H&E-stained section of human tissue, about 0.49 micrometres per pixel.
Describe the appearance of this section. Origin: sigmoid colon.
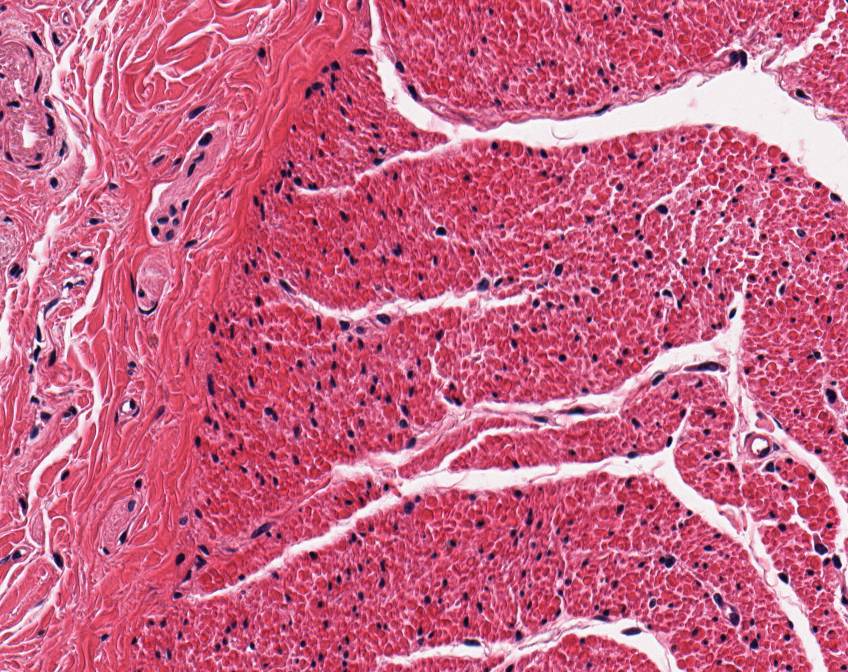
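Muscle bundles fill the right and centre; a band of dense connective tissue borders the left edge. Cut across, the muscle cells appear as many small rounded pink profiles packed together. Small, dark, rounded nuclei are sparse; most profiles show none. Narrow branching white clefts, lined by thin connective tissue strands, divide the muscle into bundles.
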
